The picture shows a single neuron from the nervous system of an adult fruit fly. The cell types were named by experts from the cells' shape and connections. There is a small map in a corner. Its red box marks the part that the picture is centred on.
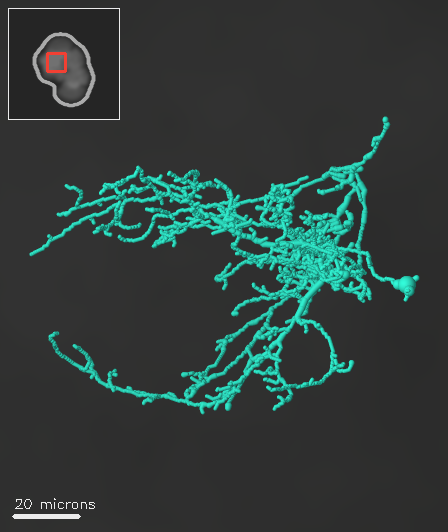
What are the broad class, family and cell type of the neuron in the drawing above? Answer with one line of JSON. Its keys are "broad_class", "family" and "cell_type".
{"broad_class": "nerve-cord intrinsic neuron", "family": "hemilineage 19A", "cell_type": "IN19A034"}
